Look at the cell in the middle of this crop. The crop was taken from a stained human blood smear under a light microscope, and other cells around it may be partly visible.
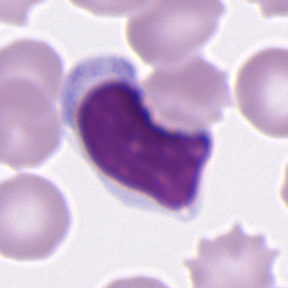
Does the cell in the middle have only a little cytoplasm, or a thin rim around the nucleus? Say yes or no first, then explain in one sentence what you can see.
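Yes. The nucleus fills most of the cell.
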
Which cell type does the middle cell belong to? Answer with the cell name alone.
typical lymphocyte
